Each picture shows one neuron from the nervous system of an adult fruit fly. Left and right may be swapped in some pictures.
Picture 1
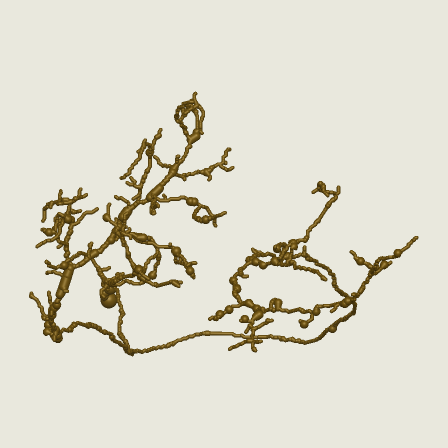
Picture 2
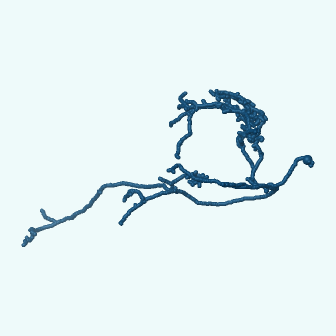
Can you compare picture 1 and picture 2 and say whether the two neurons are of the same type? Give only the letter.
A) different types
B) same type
A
